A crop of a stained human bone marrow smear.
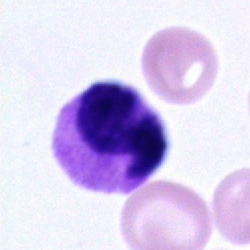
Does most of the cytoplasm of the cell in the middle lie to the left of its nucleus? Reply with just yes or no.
Yes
